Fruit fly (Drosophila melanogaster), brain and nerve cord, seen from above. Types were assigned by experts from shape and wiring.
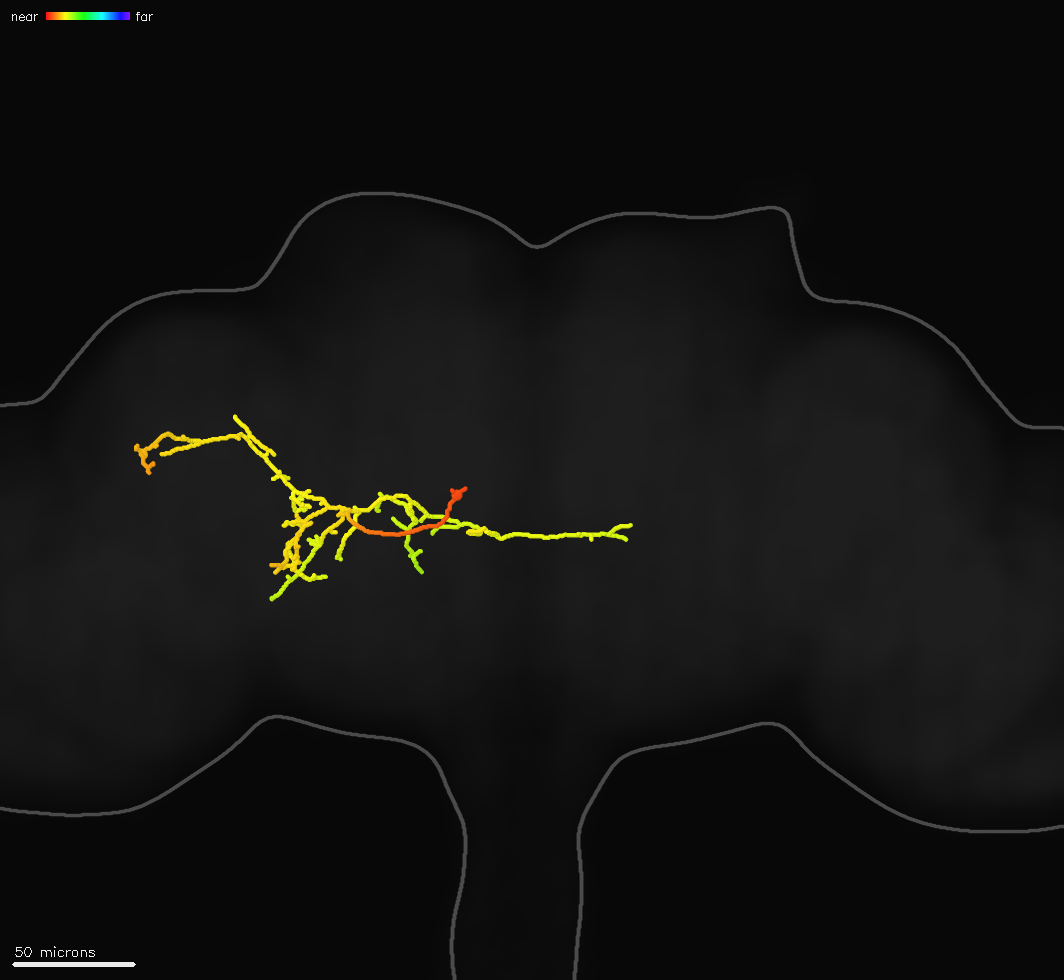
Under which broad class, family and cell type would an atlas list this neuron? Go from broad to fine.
central-brain intrinsic neuron; hemilineage SMPp&v1_posterior; CB3187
